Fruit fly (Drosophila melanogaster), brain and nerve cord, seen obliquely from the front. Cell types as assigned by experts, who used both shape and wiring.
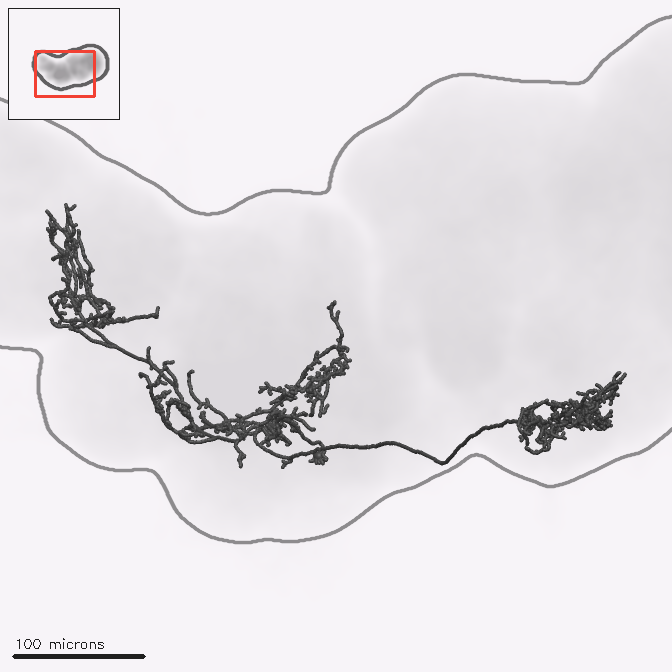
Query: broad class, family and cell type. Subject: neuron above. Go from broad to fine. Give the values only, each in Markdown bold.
**ascending neuron**, **hemilineage 05B**, **AN05B040**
